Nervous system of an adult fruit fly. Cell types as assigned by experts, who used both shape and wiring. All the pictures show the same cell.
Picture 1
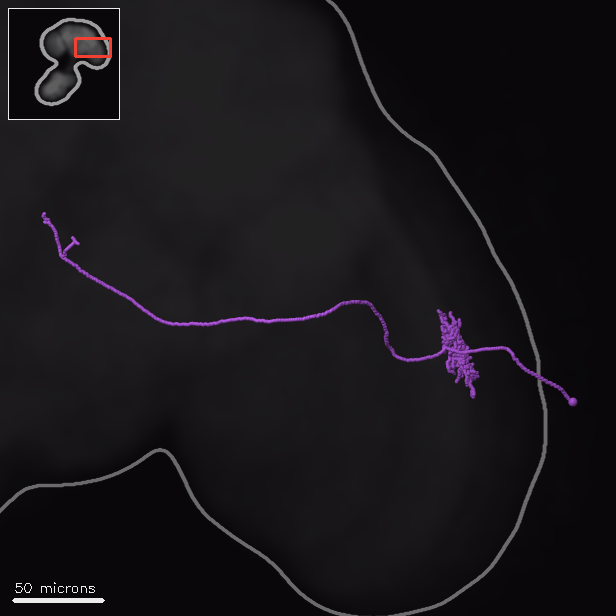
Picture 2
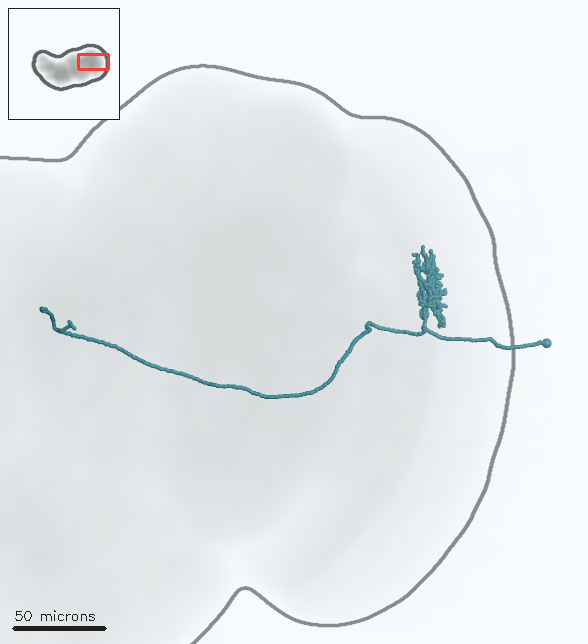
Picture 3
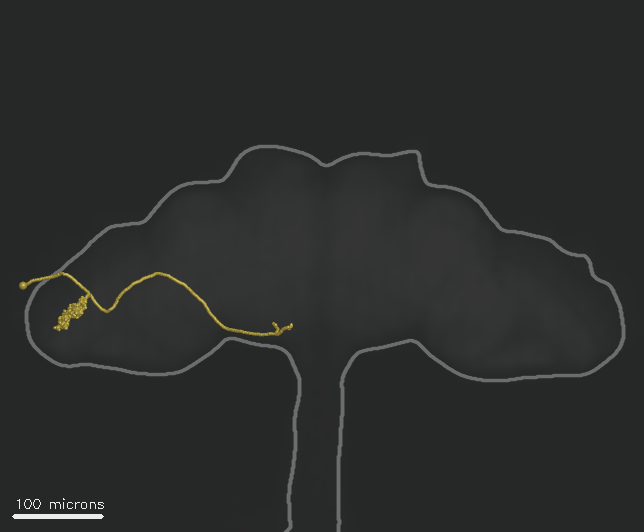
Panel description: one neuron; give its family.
MeVP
